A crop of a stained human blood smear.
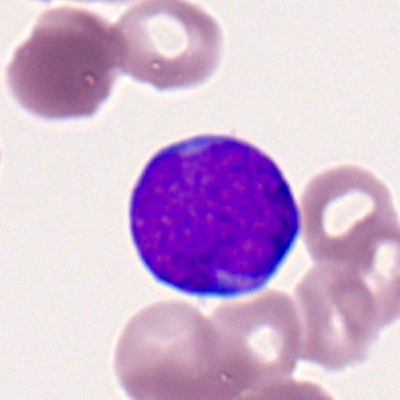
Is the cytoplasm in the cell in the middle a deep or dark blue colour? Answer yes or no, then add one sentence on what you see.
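Yes. The cytoplasm is a very thin deep blue rim, seen mainly at the top and bottom edges.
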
